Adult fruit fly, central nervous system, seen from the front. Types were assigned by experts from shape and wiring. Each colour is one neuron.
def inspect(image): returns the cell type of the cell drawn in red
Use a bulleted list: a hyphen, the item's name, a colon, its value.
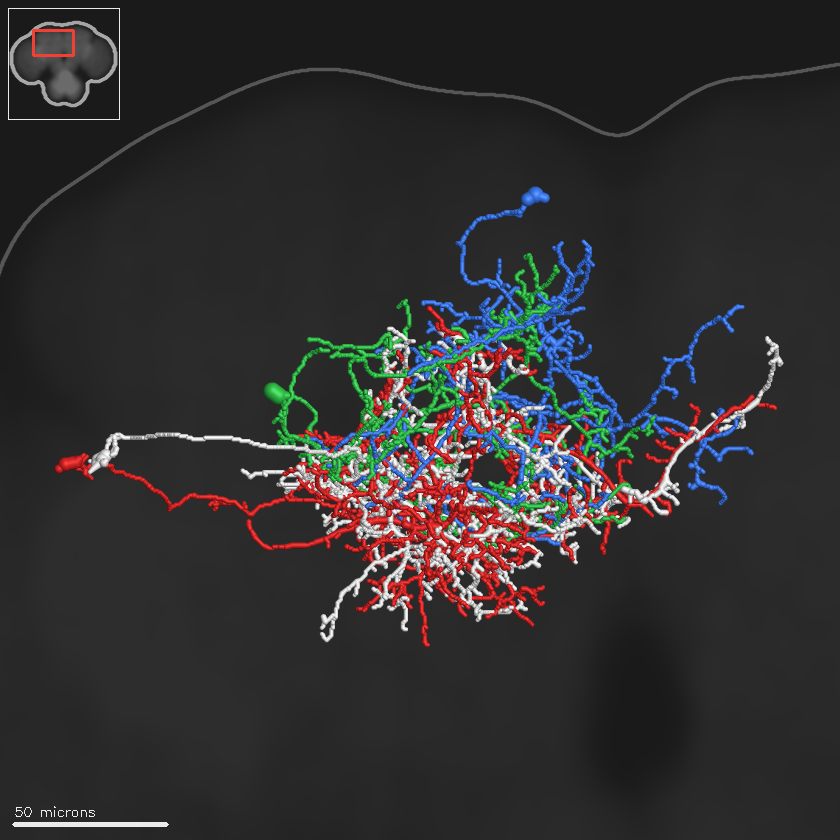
- cell type: PS001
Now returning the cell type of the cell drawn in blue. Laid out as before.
- cell type: IB050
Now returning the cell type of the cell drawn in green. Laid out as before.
- cell type: CL318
